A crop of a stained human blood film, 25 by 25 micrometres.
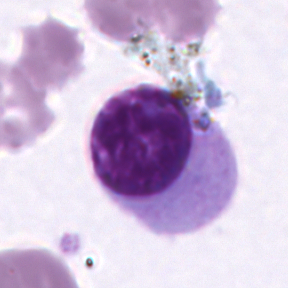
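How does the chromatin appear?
Dark purple, coarsely clumped.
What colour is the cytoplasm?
Pale lilac-blue.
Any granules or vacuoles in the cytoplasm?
Neither seen.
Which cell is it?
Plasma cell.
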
